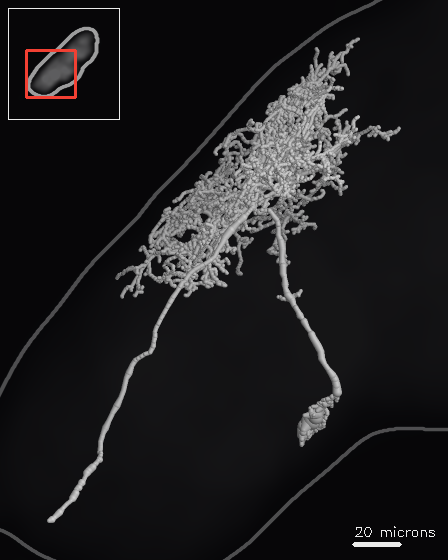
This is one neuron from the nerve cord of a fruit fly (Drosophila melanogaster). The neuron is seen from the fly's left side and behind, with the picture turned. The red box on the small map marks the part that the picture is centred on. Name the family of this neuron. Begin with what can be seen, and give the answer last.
From top to bottom in the picture it spans about 200 microns. The picture shows dozens of branch ends. This is a motor neuron of the nerve cord. The family is hemilineage 16B.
